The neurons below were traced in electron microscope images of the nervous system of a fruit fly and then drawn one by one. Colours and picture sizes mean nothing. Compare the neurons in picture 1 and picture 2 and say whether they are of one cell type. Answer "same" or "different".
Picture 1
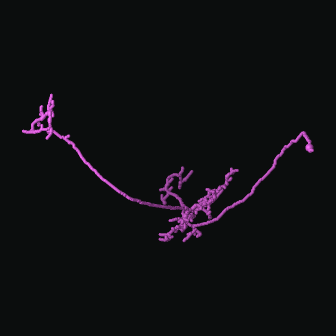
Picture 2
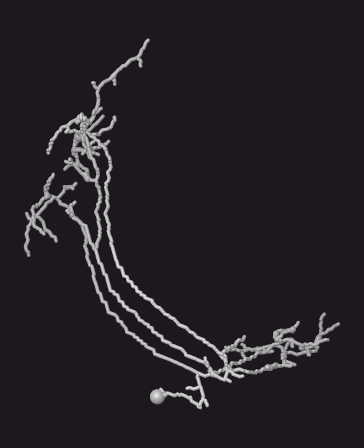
different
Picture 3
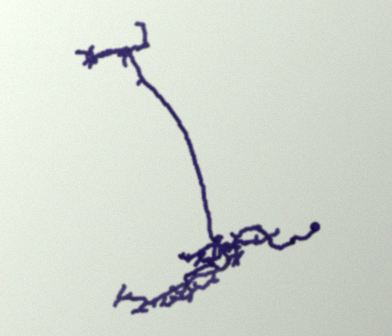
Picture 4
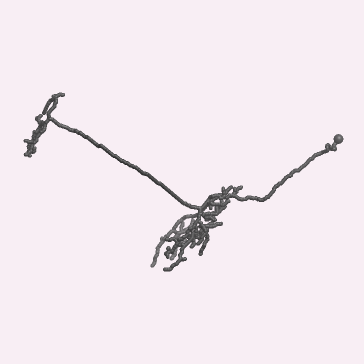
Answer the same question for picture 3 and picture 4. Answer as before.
same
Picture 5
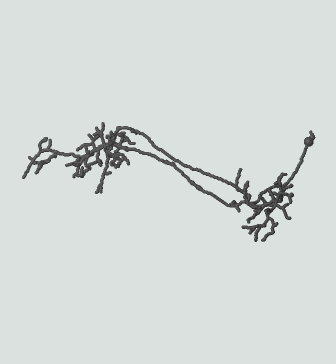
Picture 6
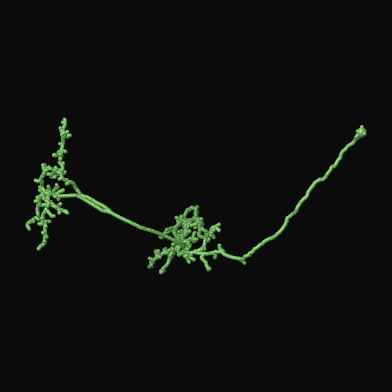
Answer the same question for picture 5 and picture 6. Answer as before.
same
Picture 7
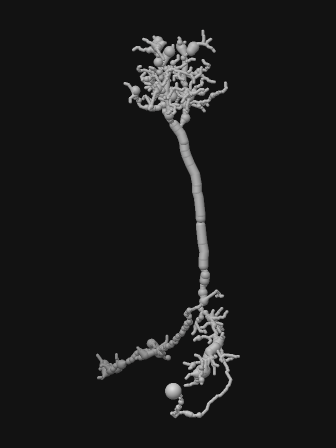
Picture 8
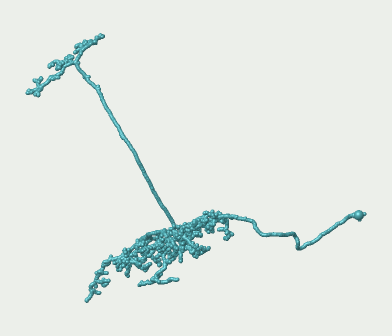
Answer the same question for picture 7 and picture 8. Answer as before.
different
